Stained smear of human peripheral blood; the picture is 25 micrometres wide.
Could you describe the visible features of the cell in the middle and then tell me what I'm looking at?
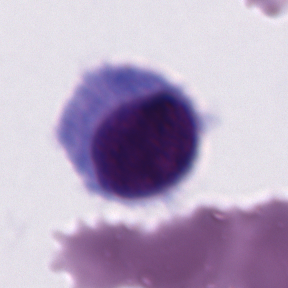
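The cell measures about 13 micrometres across, and its nucleus, filling about 50% of the cell's area, lies toward the lower right. The nucleus is round to oval, with a smooth, unindented border. Its chromatin stains dark purple and appears dense, with a faint streaky texture. The cytoplasm is a medium blue, and most of it lies on the upper-left side of the nucleus. Name: hairy cell.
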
